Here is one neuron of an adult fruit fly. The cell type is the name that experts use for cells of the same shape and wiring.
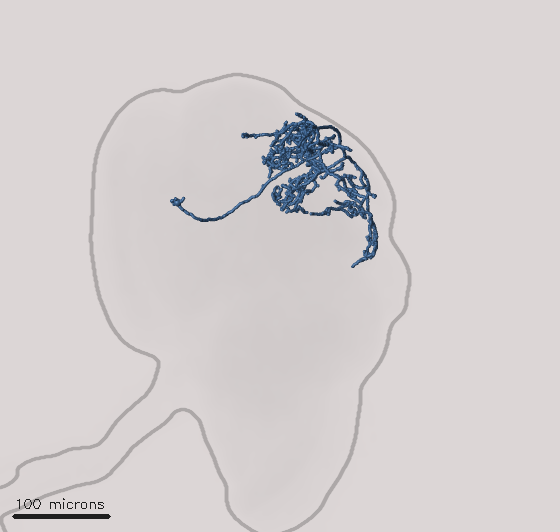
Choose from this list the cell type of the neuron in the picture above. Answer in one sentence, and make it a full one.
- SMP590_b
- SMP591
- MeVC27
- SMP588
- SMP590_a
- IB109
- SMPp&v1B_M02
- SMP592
It is to cell type SMP588 that the neuron belongs.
